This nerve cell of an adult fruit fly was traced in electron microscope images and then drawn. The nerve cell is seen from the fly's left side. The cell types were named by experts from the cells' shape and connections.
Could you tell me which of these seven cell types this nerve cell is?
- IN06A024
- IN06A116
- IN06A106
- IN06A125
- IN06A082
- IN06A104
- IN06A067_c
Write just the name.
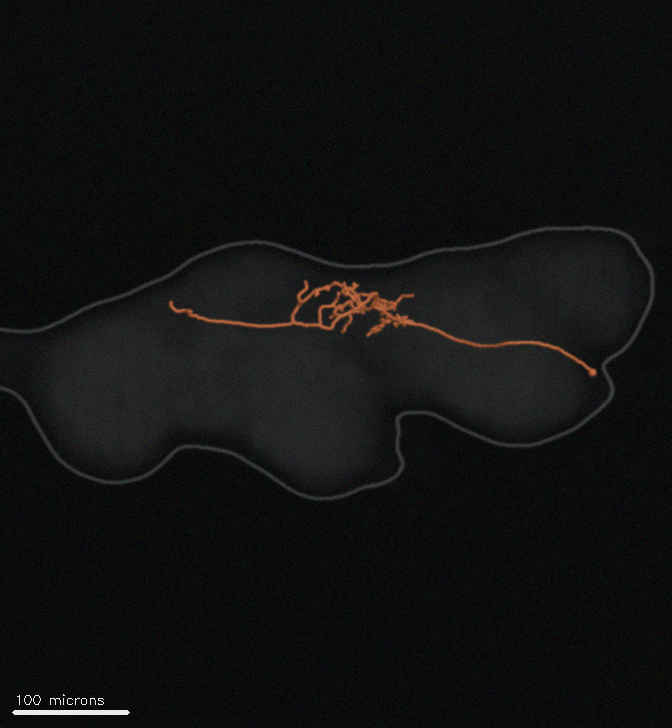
IN06A125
